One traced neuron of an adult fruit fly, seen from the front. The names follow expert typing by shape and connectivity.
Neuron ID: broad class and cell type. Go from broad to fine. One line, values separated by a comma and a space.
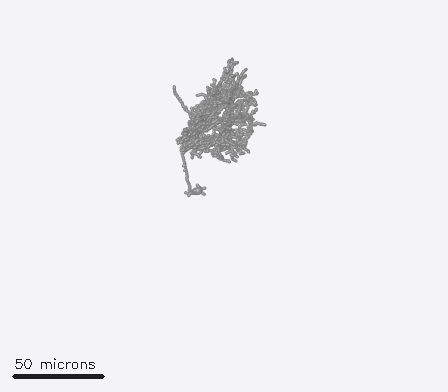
nerve-cord intrinsic neuron, INXXX473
